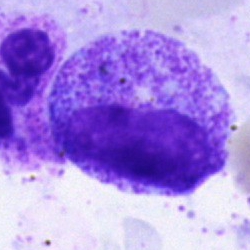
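Promyelocyte, its nucleus lying in the lower half of the cell. The nuclear chromatin stains a dense, dark purple. Many small purple granules pack the cytoplasm, and a few small clear spaces lie in it above the nucleus.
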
